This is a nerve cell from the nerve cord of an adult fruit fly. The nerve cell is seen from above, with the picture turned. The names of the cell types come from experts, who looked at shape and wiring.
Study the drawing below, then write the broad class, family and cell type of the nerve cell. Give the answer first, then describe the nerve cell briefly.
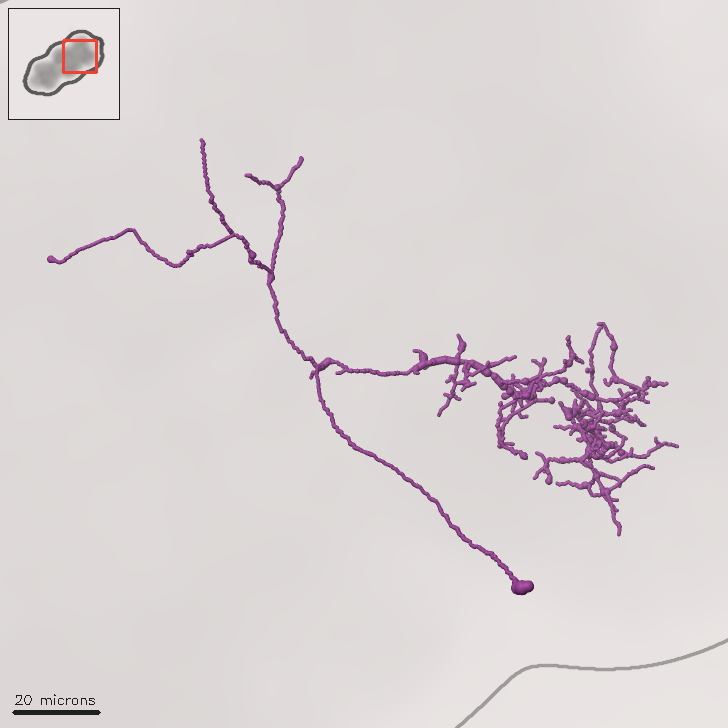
This is a nerve-cord intrinsic neuron. Its family is hemilineage 23B. It is of cell type IN23B074. From left to right in the picture it spans about 150 microns. Dozens of branch ends can be seen.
